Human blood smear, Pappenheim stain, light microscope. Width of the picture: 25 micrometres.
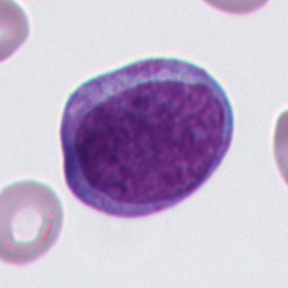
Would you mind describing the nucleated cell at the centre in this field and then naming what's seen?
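Chromatin finely stippled, not coarsely clumped. Cytoplasm blue, forming only a narrow rim round the nucleus, wider along the top than along the right side. Cell about 16 by 13 micrometres. This is an atypical promyelocyte.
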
